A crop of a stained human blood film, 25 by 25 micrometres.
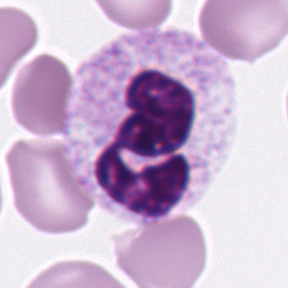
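Segmented neutrophil: the nucleated cell at the centre of the smear. First, the nucleus measures about 13 by 9 micrometres, and its chromatin is dark purple and coarsely clumped. Next, the cytoplasm is plentiful and pale pink. Within it, fine lilac granules are scattered evenly. Finally, no vacuoles are seen in the cytoplasm.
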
